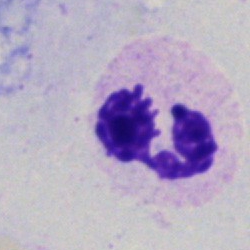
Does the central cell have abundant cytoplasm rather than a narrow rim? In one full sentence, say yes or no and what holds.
Yes, in this cell the cytoplasm is broad.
